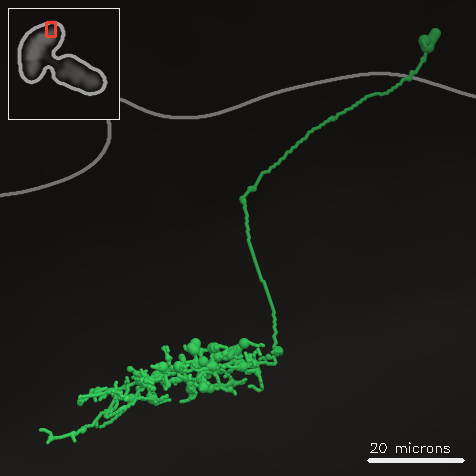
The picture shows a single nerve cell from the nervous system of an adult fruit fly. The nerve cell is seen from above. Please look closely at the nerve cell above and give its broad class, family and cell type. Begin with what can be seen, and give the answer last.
It is in the brain and does not reach the nerve cord. From top to bottom in the picture it spans about 90 microns. Dozens of branch ends can be seen. This is an optic-lobe intrinsic neuron. Its family is Cm. The cell type is Cm3.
